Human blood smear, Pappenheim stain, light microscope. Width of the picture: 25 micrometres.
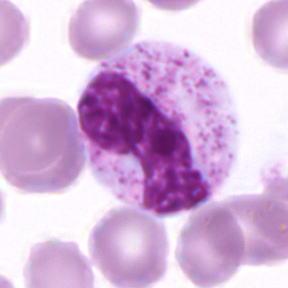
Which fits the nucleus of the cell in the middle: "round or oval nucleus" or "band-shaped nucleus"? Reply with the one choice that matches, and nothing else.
Band-shaped nucleus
